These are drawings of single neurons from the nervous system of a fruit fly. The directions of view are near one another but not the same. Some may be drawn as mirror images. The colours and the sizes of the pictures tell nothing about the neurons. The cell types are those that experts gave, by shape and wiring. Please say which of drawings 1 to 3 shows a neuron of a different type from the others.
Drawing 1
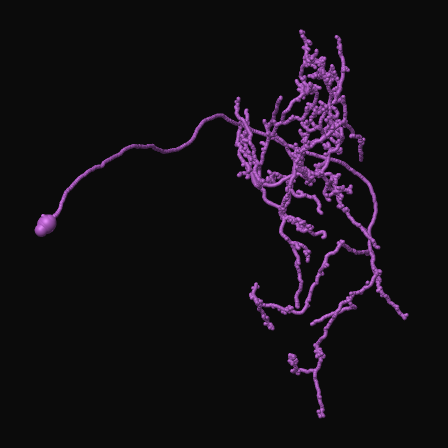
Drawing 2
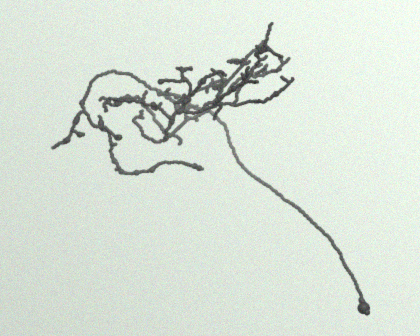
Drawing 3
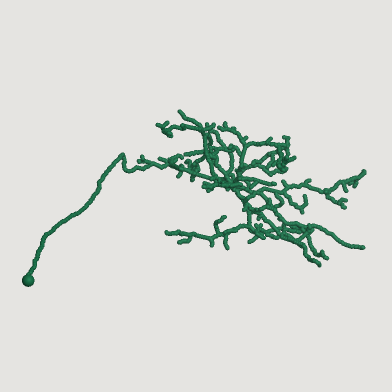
3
